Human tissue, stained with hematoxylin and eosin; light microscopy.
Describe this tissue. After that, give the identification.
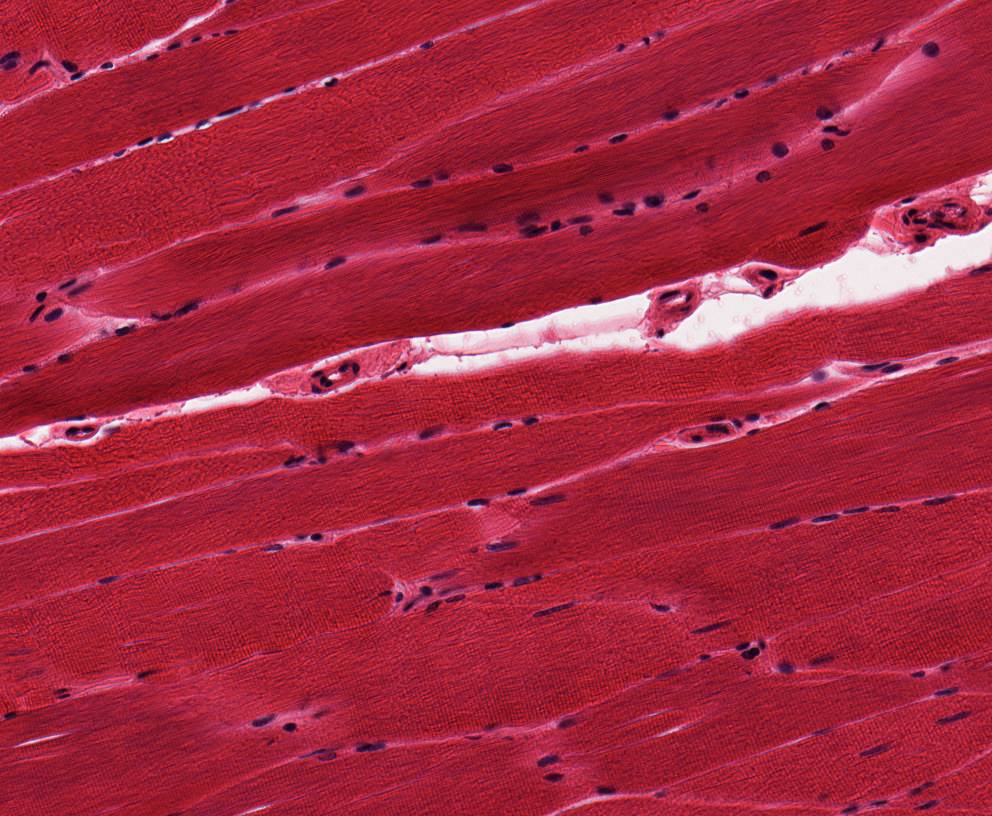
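Long parallel muscle fibres cross the whole field diagonally, rising from lower left to upper right. They are unbranched and lie side by side without joining one another. Their dark, flattened, elongated nuclei sit at the fibre edges rather than in the centres, and the cytoplasm stains a deep, even red with eosin. This tissue is skeletal muscle.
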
